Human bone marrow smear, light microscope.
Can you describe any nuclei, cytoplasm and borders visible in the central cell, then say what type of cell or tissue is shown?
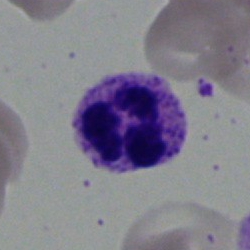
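You've got a round outline here, with dense, dark purple chromatin in the nucleus. The cytoplasm is pale lilac-pink and has no clear vacuoles. That one's a segmented neutrophil.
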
